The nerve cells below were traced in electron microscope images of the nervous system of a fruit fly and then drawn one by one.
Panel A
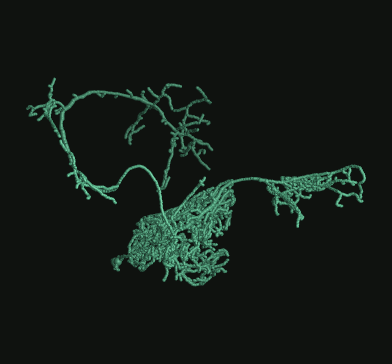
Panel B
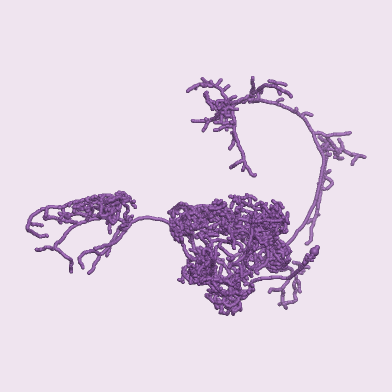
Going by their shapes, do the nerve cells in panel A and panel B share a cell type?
yes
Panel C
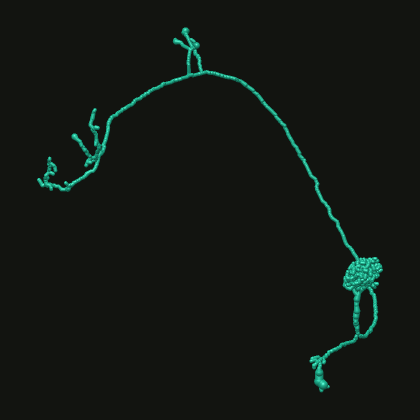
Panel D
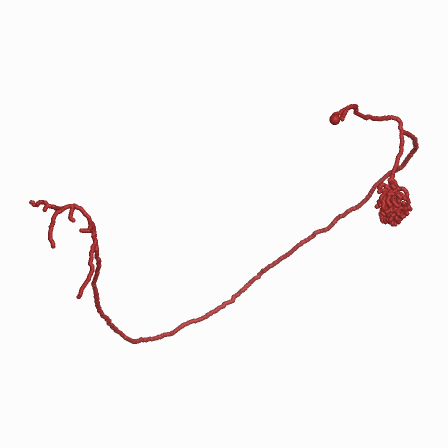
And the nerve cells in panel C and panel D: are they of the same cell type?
yes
